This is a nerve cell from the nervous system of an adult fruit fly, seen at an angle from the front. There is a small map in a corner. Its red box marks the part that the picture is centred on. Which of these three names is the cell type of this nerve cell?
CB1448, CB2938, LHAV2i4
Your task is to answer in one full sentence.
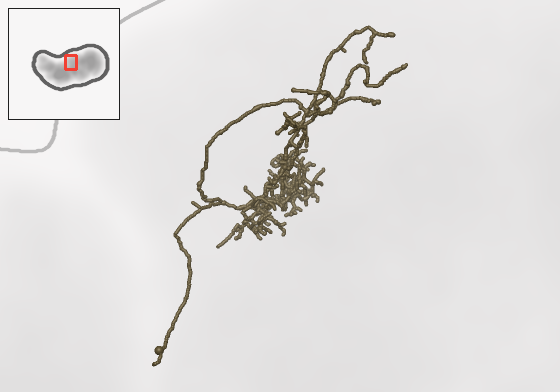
It is CB2938 that is the cell type of the nerve cell.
